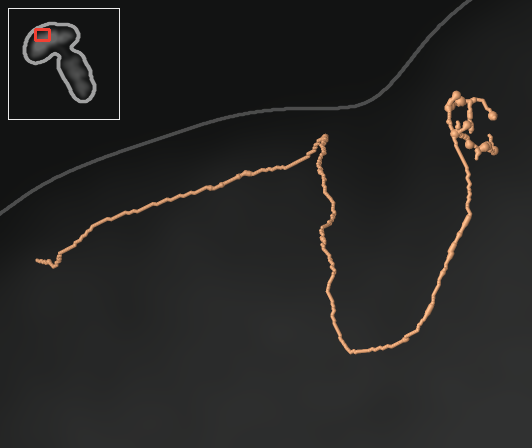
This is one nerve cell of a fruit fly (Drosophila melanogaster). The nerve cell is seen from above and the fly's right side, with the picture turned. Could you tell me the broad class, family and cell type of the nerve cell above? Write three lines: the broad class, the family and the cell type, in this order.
sensory neuron entering the brain
class olfactory
ORN_VM2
